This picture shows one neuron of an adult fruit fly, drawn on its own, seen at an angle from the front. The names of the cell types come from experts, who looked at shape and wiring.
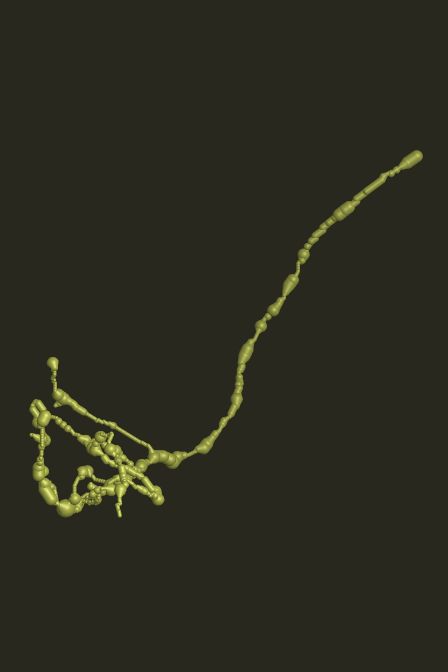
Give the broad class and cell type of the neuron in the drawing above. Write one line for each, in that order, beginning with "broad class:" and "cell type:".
broad class: sensory neuron entering the nerve cord
cell type: SNxx02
